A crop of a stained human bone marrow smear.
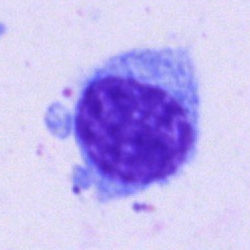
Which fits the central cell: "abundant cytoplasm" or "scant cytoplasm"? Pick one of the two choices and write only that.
Scant cytoplasm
